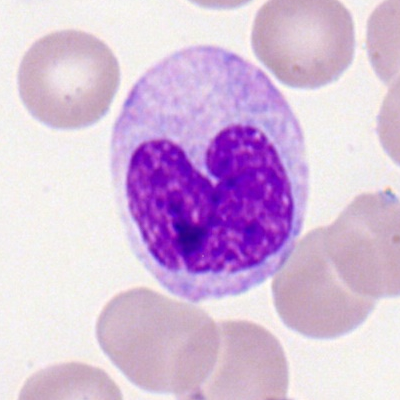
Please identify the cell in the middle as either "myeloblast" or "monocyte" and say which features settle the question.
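The cell is a monocyte. First, the nucleus is kidney-shaped, with a notch in its upper edge. Second, that nucleus sits in the lower part of the cell. Third, the cytoplasm is pale grey-lilac, with fine pinkish dust-like granules scattered through it.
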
